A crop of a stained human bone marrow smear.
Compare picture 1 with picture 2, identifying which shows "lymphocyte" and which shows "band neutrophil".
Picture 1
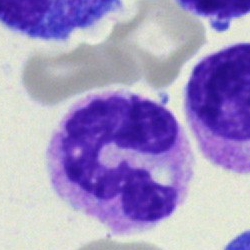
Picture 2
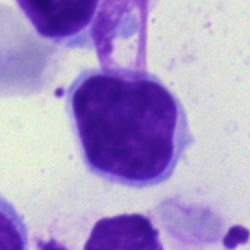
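Picture 1 shows a band neutrophil and picture 2 a lymphocyte. Starting with the nucleus: in picture 1 it is deeply indented and curves in a C-shape around a pale central area, while in picture 2 it fills most of the cell and leaves only a narrow rim of cytoplasm.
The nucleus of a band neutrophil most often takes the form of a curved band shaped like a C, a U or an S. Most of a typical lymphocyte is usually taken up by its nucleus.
Next, the chromatin is dark purple and coarsely clumped in picture 1, and dark purple and fairly dense with faint paler mottling in picture 2.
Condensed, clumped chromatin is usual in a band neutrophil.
Then the cytoplasm of picture 2 is pale blue, its rim a little wider on the right side of the cell than on the left, and it shows no granules. Picture 1 has no visible nucleoli, and its outline is round and smooth. Last, pale grey red cells lie just above the band neutrophil, and a purple strand of smeared material runs upward from the top of the lymphocyte toward a cell above.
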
